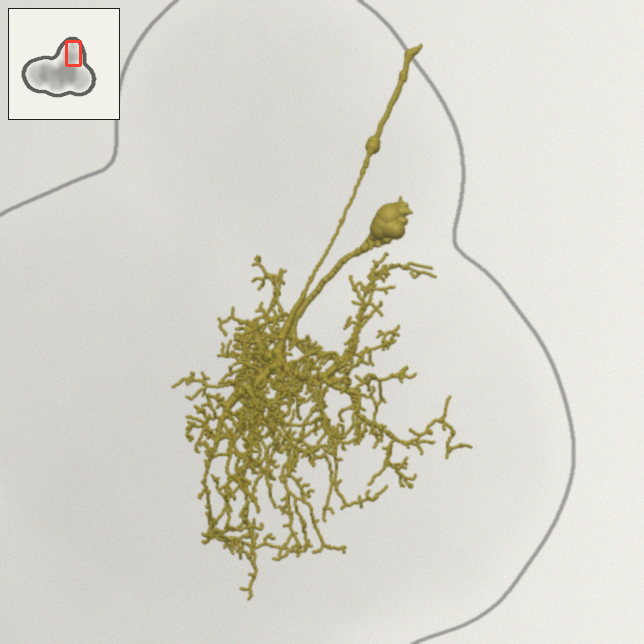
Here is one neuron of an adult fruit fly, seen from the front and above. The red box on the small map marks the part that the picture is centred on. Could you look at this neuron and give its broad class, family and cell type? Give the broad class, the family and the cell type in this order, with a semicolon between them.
motor neuron of the nerve cord; hemilineage 03B; MNad34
